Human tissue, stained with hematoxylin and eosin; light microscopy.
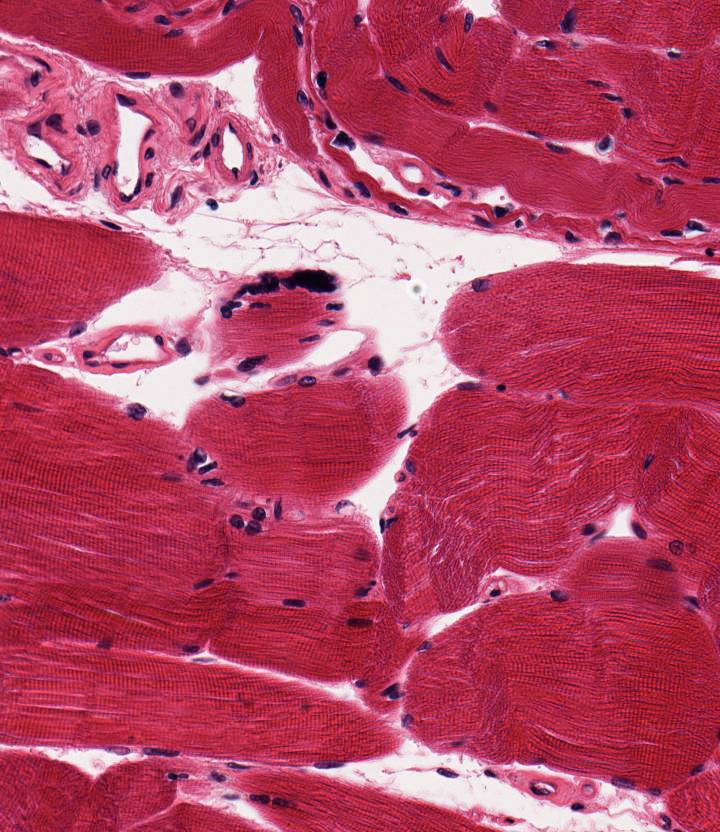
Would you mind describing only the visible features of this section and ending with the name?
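Clear cross-striations run across the muscle fibres in the field. The fibres are cut at varied angles, some lengthwise, some obliquely, and their cytoplasm stains deep red. Dark, flattened nuclei sit at the fibre edges, beneath the surface. This is skeletal muscle.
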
